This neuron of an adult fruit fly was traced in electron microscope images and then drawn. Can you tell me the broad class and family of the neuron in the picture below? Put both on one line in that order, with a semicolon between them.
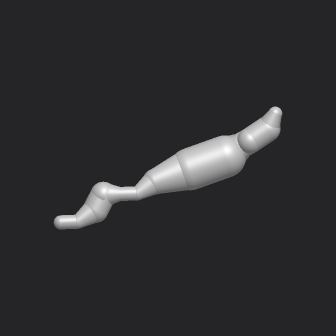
photoreceptor or other optic-lobe sensory neuron; class visual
